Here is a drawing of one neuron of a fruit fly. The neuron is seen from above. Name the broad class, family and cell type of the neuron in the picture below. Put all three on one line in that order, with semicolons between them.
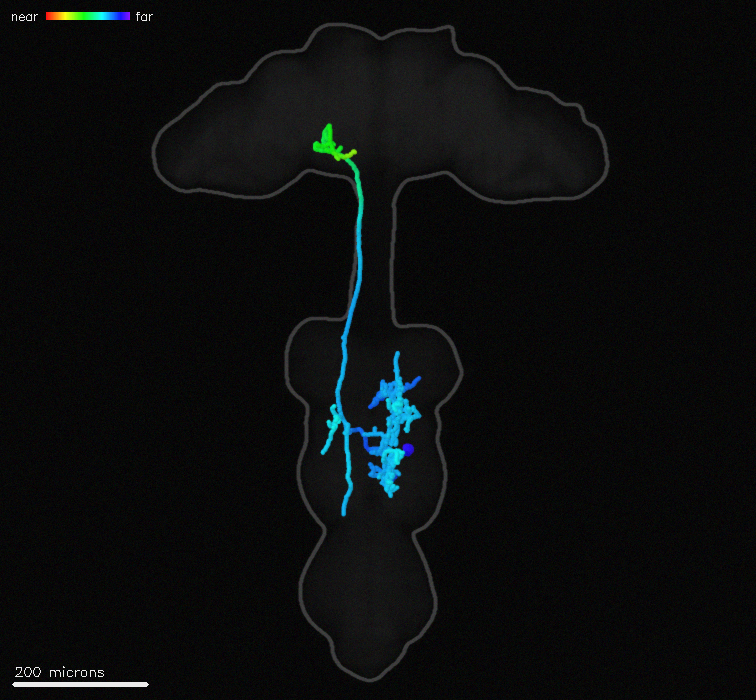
ascending neuron; hemilineage 07B; AN07B025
